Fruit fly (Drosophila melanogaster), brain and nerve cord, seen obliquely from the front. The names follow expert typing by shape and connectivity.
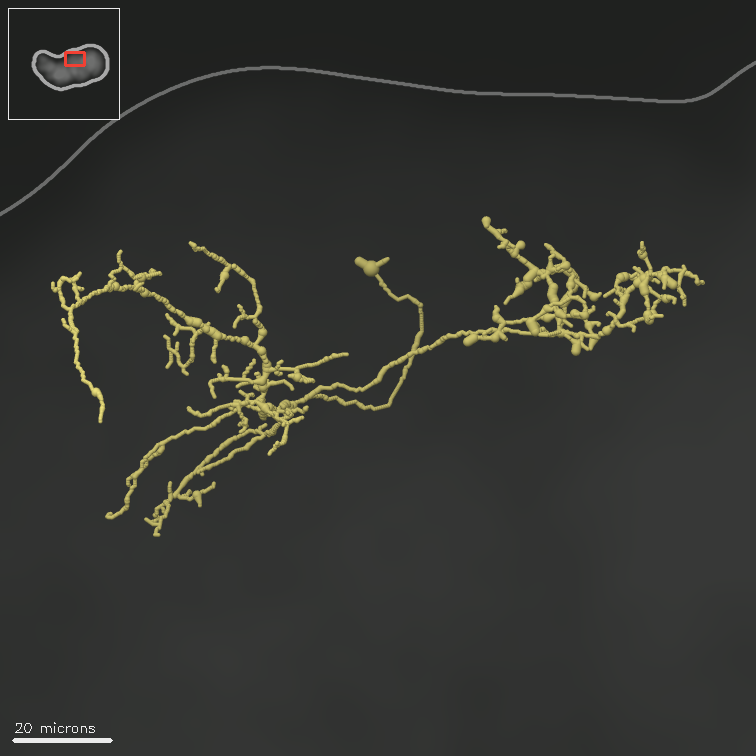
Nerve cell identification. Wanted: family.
hemilineage DM3_dorso_lateral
